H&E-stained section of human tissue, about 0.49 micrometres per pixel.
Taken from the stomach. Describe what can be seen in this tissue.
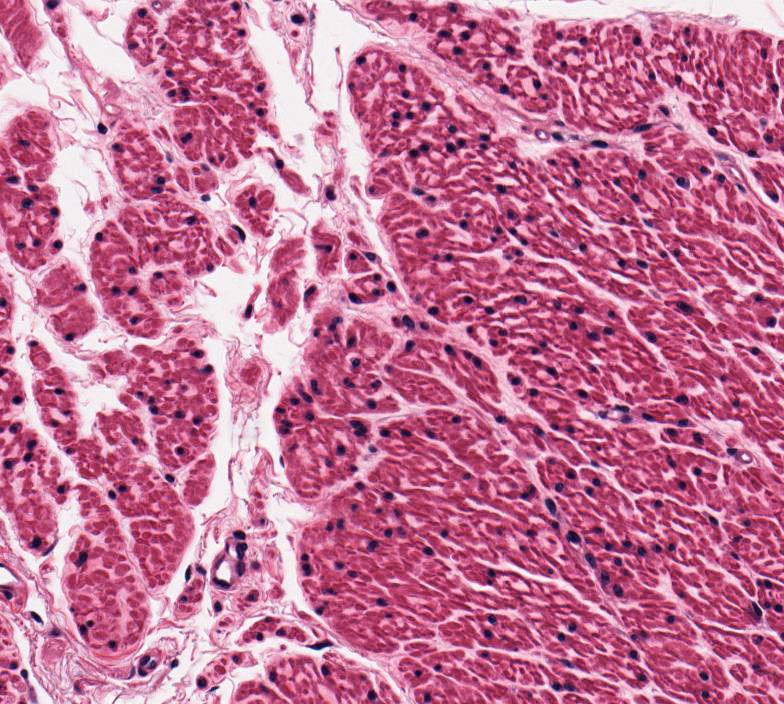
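Two arrangements of muscle fibres share this field. In the left third the fibres form separate rounded bundles, with loose, pale, wispy connective tissue containing few nuclei between them. The right two thirds form one dense, continuous sheet of fibres, separated only by thin pale strands of connective tissue. The nuclei are small, dark and round to oval, and sit inside the fibres rather than along their edges.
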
